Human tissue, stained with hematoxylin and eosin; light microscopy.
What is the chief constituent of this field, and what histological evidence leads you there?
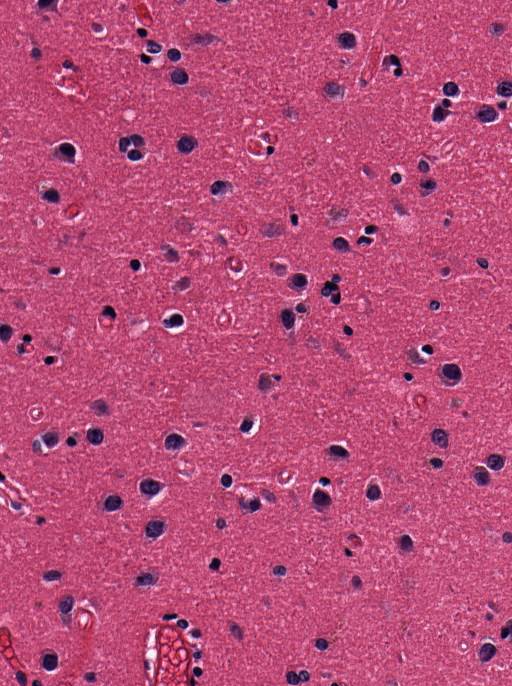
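First, the tissue: cerebral cortex. Second, the background: the whole field is a finely granular pink neuropil with cells scattered fairly evenly through it. Third, the larger cells: they have paler nuclei and a rim of purplish cytoplasm, and some are angular or triangular.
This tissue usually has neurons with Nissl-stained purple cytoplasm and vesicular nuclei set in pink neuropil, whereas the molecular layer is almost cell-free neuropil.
Last, exclusions: no epithelium, glands, fat cells or collagen bundles appear.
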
